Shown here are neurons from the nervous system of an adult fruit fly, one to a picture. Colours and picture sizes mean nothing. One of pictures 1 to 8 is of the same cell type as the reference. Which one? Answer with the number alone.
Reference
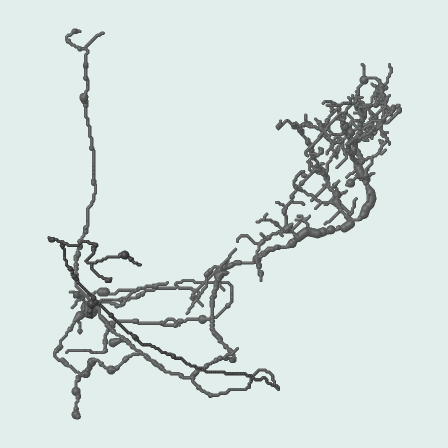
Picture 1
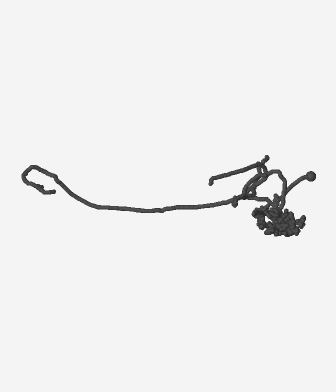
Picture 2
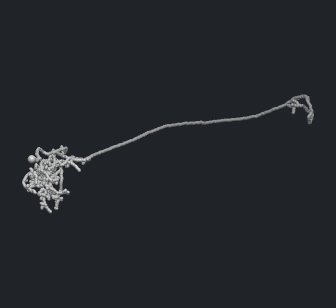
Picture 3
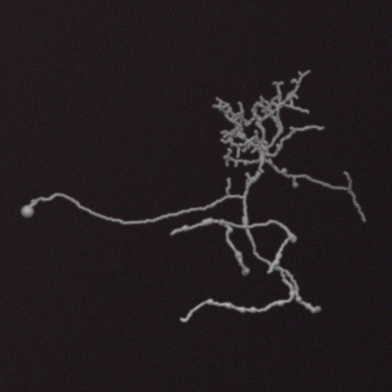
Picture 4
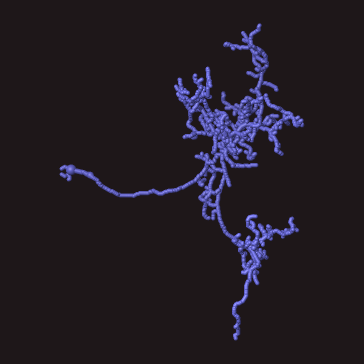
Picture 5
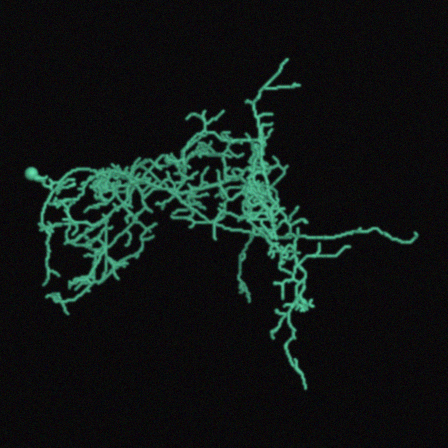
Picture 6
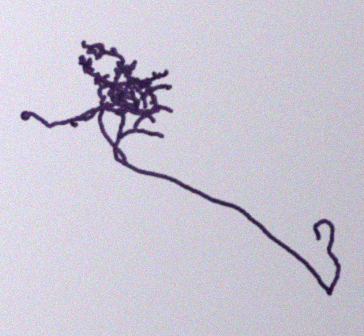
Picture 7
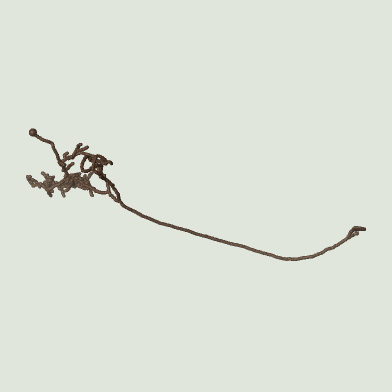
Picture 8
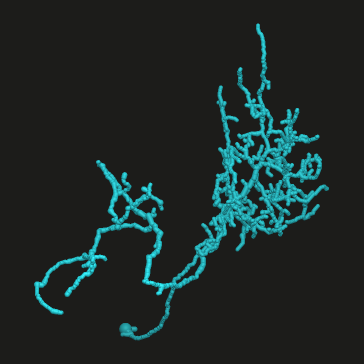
1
